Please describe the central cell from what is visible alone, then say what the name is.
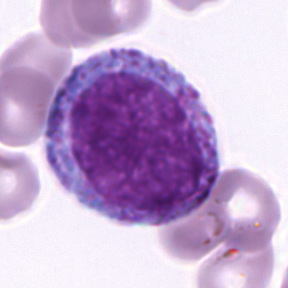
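Most of the cell is occupied by the nucleus, leaving a narrow rim of cytoplasm. The chromatin is finely stippled and evenly spread. The cytoplasm is blue, with a paler band lying beside the nucleus on its left side. The cell is a promyelocyte.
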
